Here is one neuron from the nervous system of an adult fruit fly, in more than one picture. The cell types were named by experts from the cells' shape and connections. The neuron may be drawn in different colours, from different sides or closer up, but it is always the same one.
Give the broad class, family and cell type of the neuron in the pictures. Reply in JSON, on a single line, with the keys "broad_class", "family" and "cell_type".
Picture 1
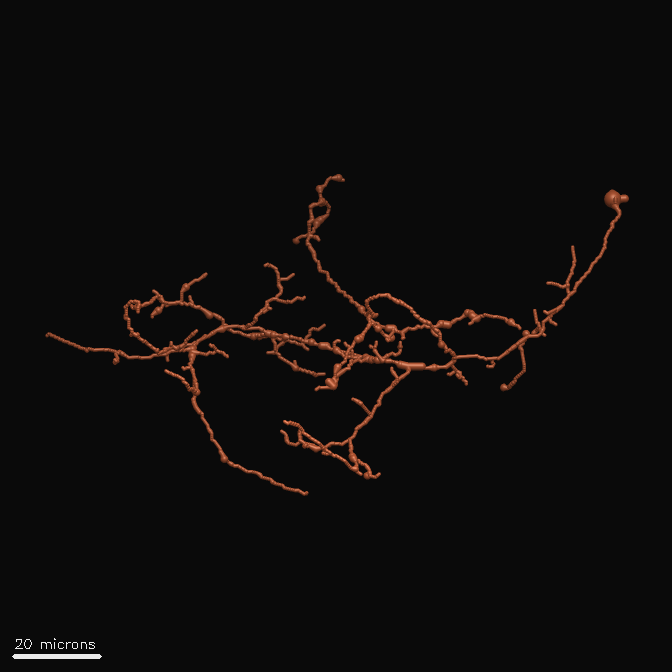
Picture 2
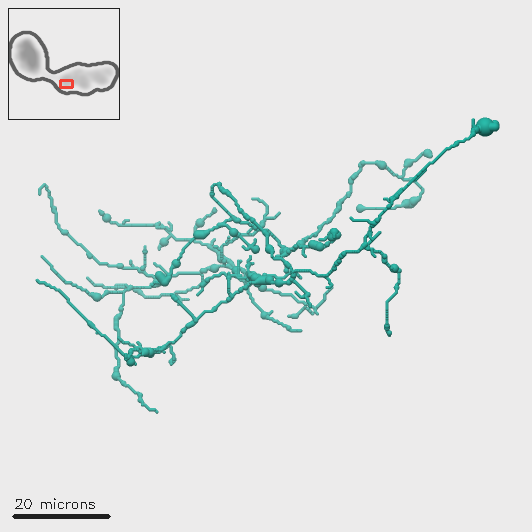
{"broad_class": "nerve-cord intrinsic neuron", "family": "hemilineage 20A.22A", "cell_type": "IN20A.22A083"}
